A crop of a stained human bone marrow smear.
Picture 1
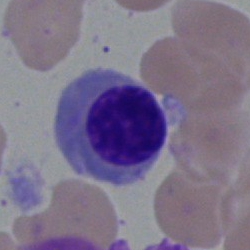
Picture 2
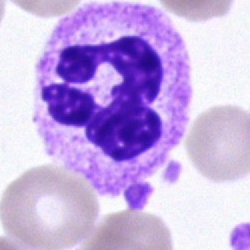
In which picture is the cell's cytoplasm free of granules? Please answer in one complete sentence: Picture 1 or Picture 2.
The cell seen in picture 1 shows no granules in its cytoplasm.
